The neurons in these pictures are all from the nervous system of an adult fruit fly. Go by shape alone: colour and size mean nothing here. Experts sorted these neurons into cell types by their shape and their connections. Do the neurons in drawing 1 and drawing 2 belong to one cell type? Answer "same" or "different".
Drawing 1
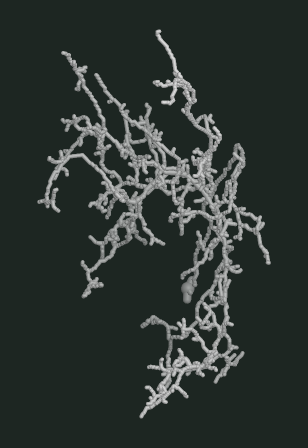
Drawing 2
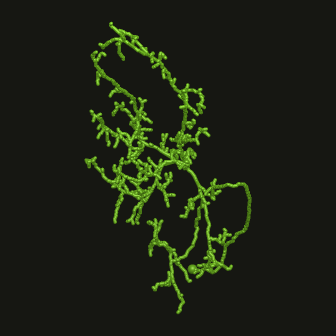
same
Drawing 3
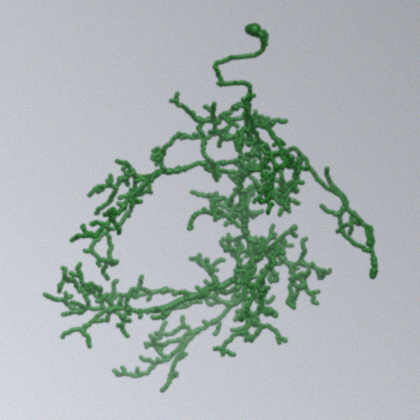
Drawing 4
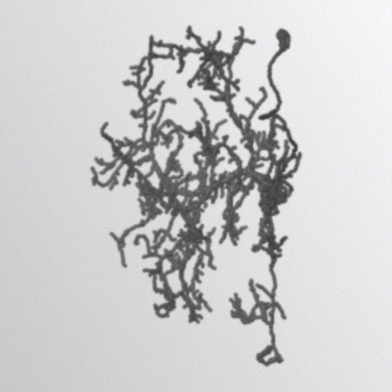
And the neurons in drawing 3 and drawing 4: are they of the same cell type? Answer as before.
same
